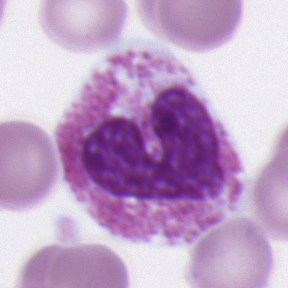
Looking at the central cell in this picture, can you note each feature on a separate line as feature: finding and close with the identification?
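Nucleus: two lobes
Lobe notch: opens toward top of cell
Granules: coarse, filling cytoplasm around nucleus
Granule colour: reddish-pink
Name: eosinophil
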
